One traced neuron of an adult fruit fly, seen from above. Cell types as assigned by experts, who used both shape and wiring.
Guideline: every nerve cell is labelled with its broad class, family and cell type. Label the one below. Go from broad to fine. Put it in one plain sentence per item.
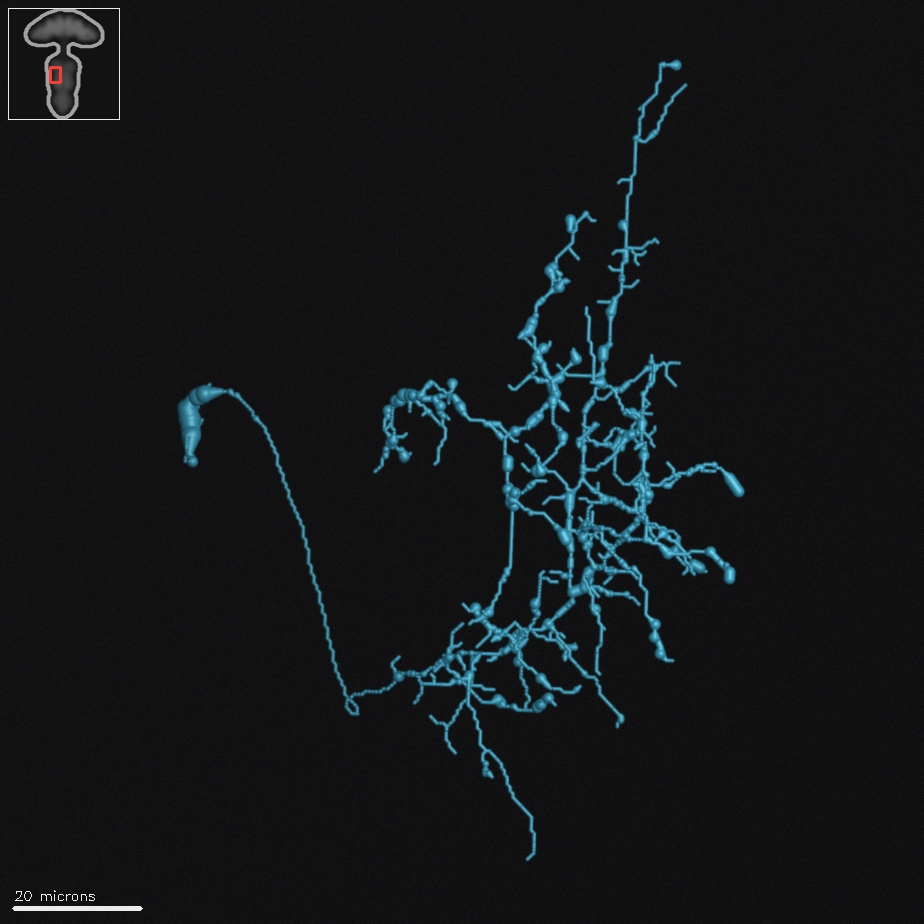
A nerve-cord intrinsic neuron of hemilineage 16B, type IN16B092.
